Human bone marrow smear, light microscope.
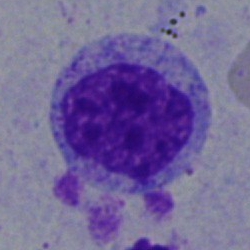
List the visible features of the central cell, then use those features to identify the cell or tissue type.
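Looking at the outline first, I see it is round and smooth. The nucleus fills most of the cell, its chromatin dark purple and clumped with scattered paler patches. The cytoplasm is a narrow rim, widest at the top. So this is a myelocyte.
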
